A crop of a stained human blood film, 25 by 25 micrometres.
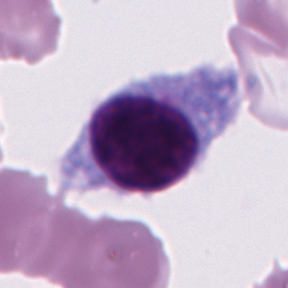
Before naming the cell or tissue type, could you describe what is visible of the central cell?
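Cell drawn out; broadest stretch of cytoplasm upper right of the nucleus. Cytoplasmic edge ragged, not smooth. Nucleus round to slightly oval, without indentation or lobes. No vacuoles in cytoplasm. Hairy cell.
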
